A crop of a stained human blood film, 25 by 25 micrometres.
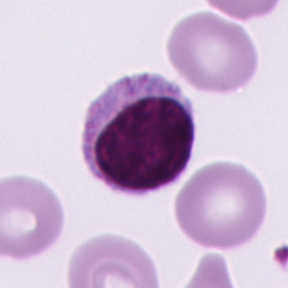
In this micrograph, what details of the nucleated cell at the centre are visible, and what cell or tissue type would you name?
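Start with the outline: it is round, and the cell is about 10 micrometres across, about 1.25 times as wide as the red cell that lies whole in the picture. Now look at the nucleus, round with no lobes or indentation, about 9 by 8 micrometres, sitting toward the lower right of the cell. Its chromatin is dark purple and coarsely clumped. The pale lilac cytoplasm forms a crescent on the upper-left side. This is a large granular lymphocyte.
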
